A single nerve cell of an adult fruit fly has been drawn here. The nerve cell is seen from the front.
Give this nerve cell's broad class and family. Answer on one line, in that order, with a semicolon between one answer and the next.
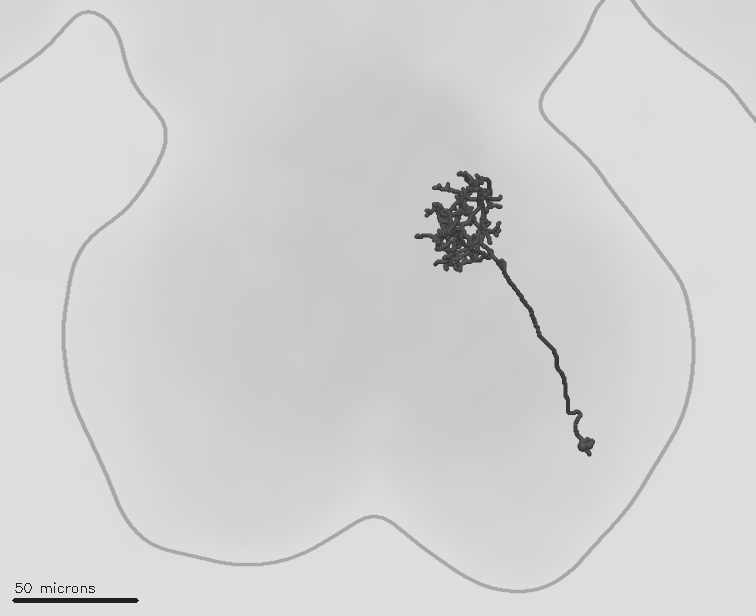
nerve-cord intrinsic neuron; hemilineage 16B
